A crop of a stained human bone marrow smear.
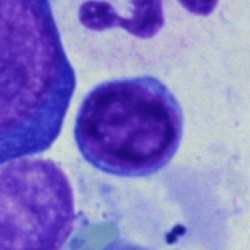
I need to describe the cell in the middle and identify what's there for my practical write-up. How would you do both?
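Cytoplasm checked first: only a thin rim around the nucleus, slightly wider at the upper right. Granules: none visible. Vacuoles: none seen. The cell is a lymphocyte.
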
